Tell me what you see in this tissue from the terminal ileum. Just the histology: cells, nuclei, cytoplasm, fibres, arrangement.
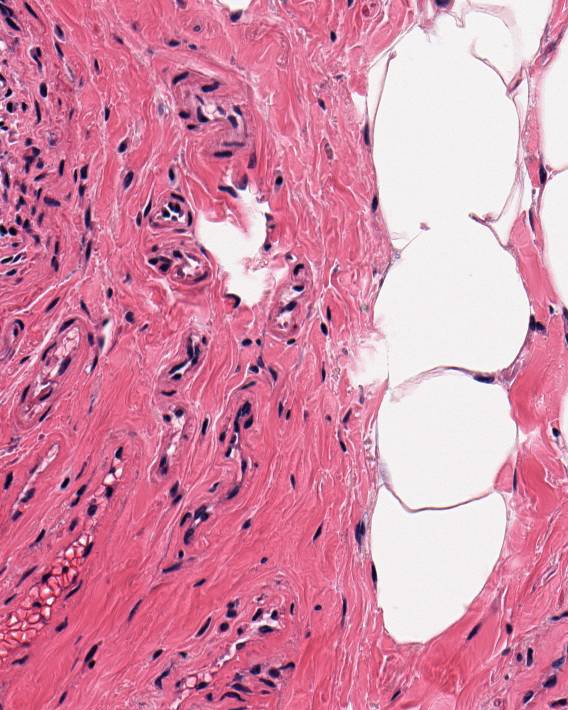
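Dense pink fibrous tissue occupies the left two-thirds of the field, and fat occupies the right third. Its collagen bundles are wavy and run mainly from top to bottom. Between them lie scattered dark nuclei, mostly spindle-shaped. These nuclei are more crowded at the upper left than elsewhere in the fibrous tissue.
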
